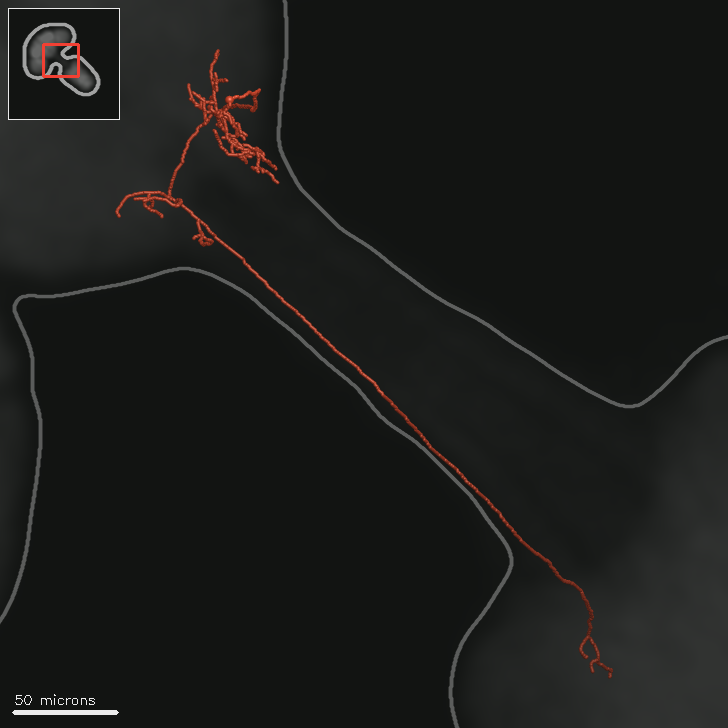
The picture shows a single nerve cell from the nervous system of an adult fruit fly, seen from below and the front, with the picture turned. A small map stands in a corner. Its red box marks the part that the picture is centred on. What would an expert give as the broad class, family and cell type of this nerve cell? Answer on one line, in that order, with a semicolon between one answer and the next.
descending neuron; hemilineage LB6; DNg10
